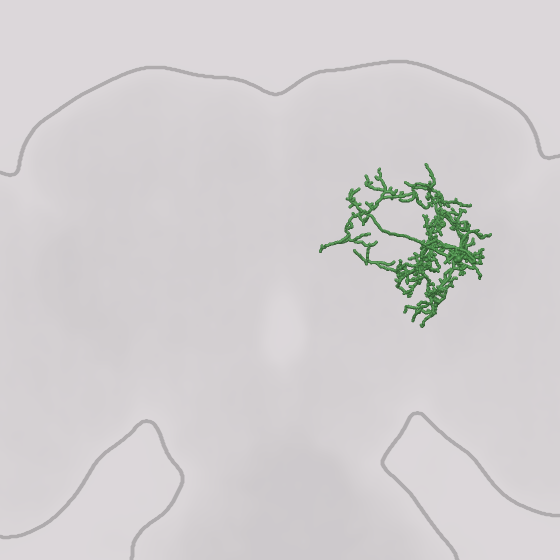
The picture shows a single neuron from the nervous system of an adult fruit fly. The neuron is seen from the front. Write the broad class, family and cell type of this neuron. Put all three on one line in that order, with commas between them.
central-brain intrinsic neuron, hemilineage VLPa1_medial, aSP10A_a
